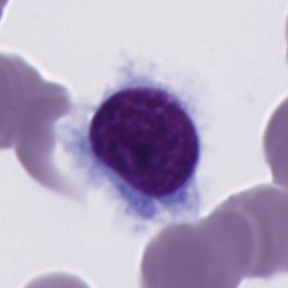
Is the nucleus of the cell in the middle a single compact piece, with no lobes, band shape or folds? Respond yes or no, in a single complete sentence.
Yes, the cell's nucleus is compact, undivided and round, oval or kidney-shaped.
